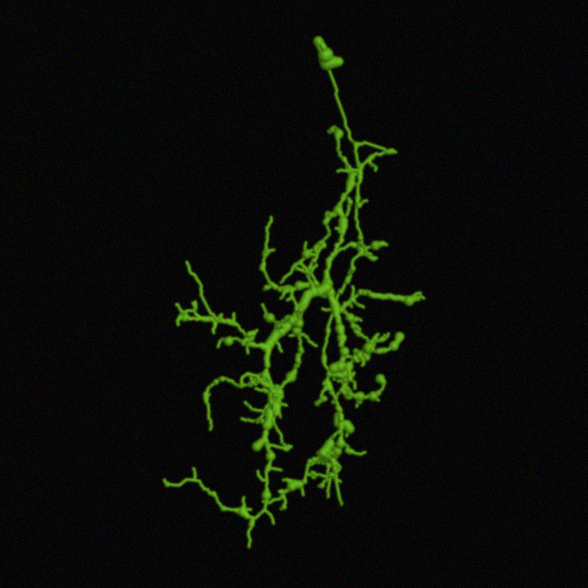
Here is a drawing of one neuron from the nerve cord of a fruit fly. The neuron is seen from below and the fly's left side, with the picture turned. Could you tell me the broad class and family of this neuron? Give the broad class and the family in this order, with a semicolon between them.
nerve-cord intrinsic neuron; hemilineage 20A.22A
